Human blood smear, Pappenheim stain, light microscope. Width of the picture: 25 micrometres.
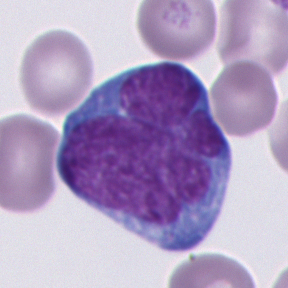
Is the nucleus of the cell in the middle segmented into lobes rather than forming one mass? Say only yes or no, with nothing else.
Yes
